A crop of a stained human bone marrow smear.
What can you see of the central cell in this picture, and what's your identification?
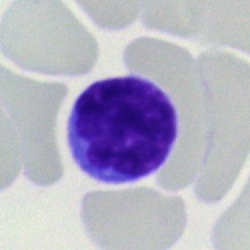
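Let's start with the outline: it's round and smooth. Now look at the chromatin, which is dense and coarsely clumped. You won't find any distinct nucleoli in the nucleus. The cytoplasm is only a narrow crescent, and you'll see it mainly at the lower left. This cell is a lymphocyte.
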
